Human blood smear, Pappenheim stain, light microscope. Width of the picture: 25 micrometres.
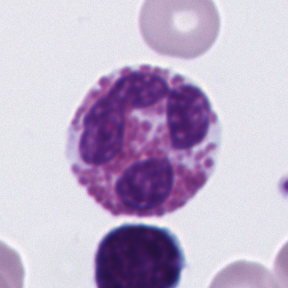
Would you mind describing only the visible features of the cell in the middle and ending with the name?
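The nucleus is divided into several separate lobes, which lie near the edge of the cell and leave its centre to the cytoplasm. That cytoplasm is packed with coarse, round granules that stain pinkish-red. Answer: eosinophil.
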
